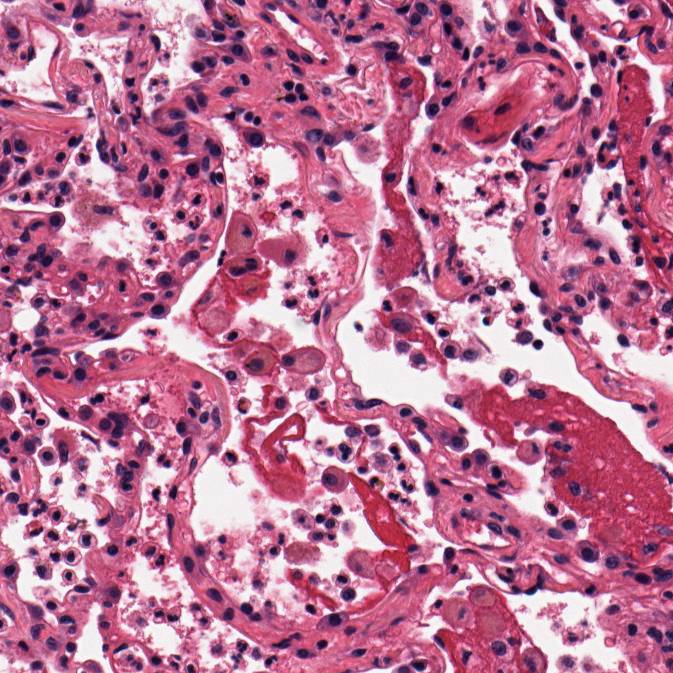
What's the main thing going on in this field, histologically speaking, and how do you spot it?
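Here the field shows alveolus. Follow the septa with your eye: they are cellular, with many dark oval nuclei crowded along them.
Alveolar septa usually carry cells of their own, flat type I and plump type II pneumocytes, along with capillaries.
Then look into the spaces, for instance near the top centre, where loose cells lie with some pale pink, wispy material.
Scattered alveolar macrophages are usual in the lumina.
You'll also find no fat cells anywhere.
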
